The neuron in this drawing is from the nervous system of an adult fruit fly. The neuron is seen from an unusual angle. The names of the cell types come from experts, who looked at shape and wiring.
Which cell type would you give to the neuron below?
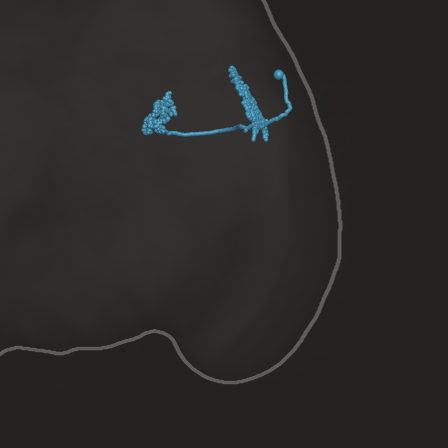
Tm32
